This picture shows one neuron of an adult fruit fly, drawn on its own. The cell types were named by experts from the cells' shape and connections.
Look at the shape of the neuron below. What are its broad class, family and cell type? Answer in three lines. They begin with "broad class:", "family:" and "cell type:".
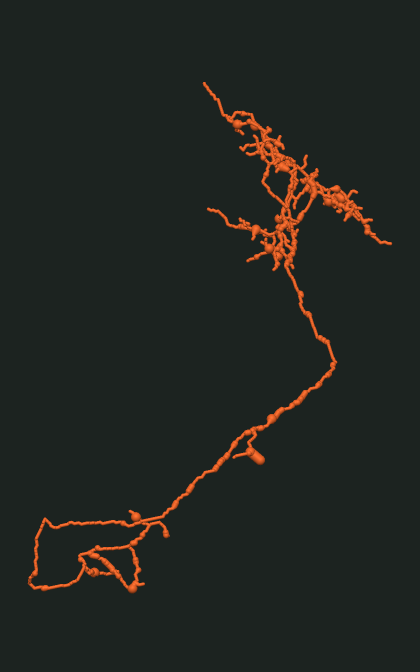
broad class: optic-lobe intrinsic neuron
family: MeLo
cell type: MeLo3a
